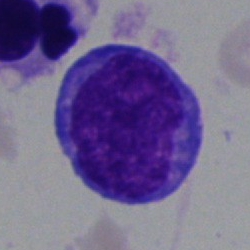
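Blast, stained bone marrow smear: round to slightly oval smooth outline, and just a thin rim of deep blue cytoplasm around the nucleus. No vacuoles in the cytoplasm, and no projections or blebs on the surface.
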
